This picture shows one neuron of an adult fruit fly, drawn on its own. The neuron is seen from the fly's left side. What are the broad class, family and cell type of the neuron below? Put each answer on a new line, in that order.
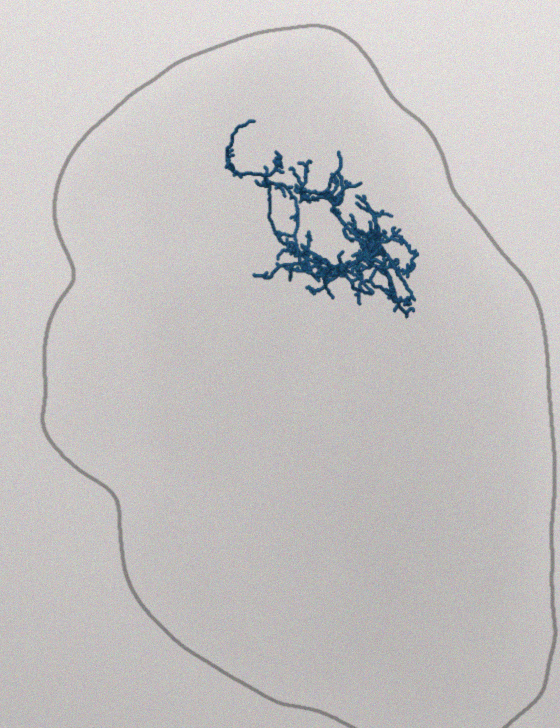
central-brain intrinsic neuron
hemilineage SLPal1
CL004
